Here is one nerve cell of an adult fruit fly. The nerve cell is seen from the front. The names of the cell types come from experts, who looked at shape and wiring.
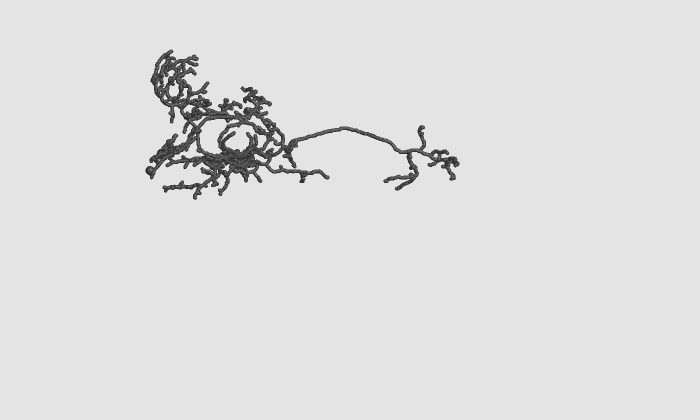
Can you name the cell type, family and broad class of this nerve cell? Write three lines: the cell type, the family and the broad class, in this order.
CL071_b
hemilineage SLPa&l1_anterior
central-brain intrinsic neuron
